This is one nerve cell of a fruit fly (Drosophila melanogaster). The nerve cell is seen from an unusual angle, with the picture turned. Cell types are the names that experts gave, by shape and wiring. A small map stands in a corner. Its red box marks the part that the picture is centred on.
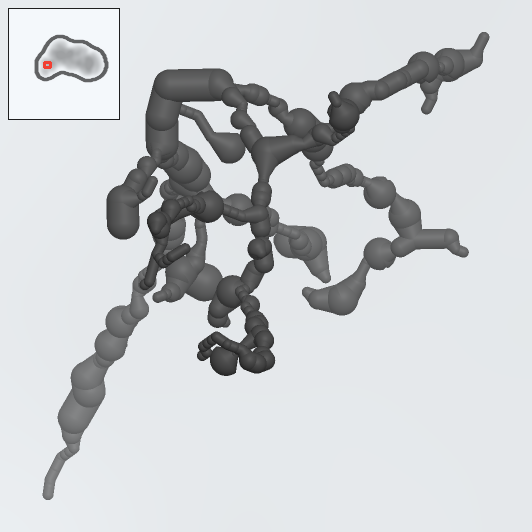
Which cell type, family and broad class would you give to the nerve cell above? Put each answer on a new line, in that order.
SNta21
class mechanosensory tactile
sensory neuron entering the nerve cord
